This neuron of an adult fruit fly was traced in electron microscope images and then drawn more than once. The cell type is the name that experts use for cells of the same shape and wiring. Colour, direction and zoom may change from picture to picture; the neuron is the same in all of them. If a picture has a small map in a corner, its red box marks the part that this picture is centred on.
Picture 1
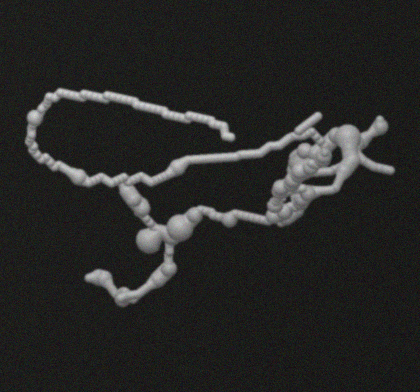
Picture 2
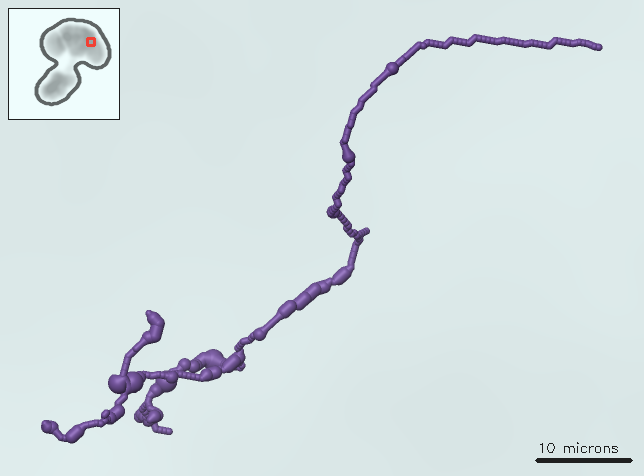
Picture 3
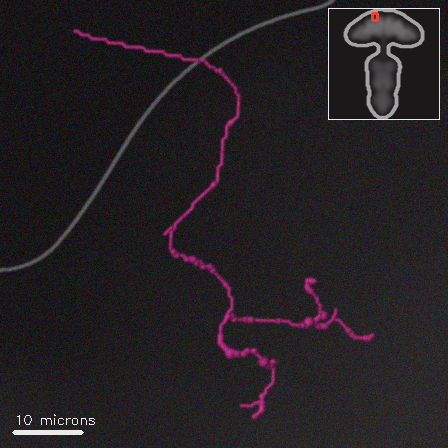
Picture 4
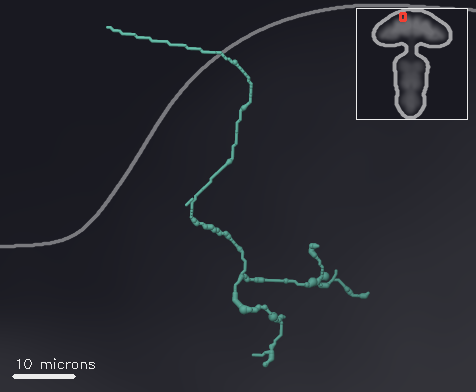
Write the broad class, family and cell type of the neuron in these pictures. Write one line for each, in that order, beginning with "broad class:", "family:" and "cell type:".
broad class: sensory neuron entering the brain
family: class olfactory
cell type: ORN_VL1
